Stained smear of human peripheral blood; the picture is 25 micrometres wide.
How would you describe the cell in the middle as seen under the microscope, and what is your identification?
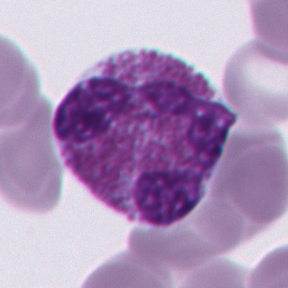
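Look first at the nucleus: it is split into several separate lobes arranged around the edge of the cell. The chromatin of those lobes is dense and dark purple, and you won't find any nucleoli in them. The cytoplasm shows no vacuoles. The whole cell measures about 16 micrometres across. This is an eosinophil.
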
